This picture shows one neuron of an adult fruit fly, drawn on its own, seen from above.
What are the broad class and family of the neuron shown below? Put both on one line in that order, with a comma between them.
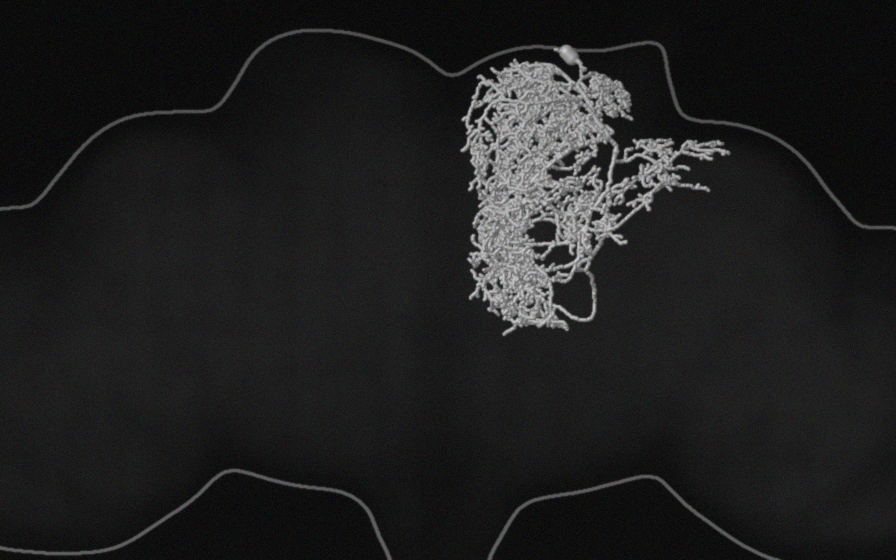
central-brain intrinsic neuron, MBON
